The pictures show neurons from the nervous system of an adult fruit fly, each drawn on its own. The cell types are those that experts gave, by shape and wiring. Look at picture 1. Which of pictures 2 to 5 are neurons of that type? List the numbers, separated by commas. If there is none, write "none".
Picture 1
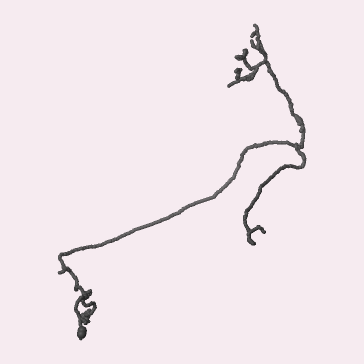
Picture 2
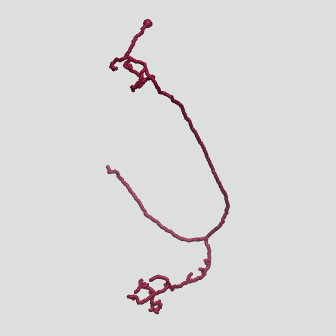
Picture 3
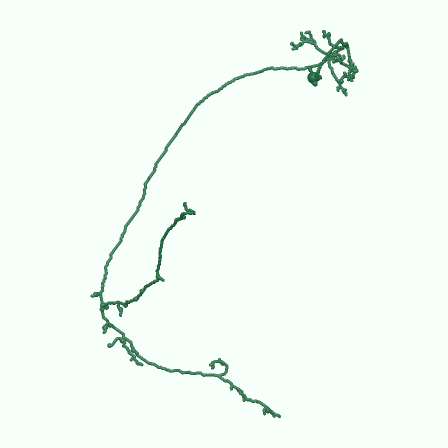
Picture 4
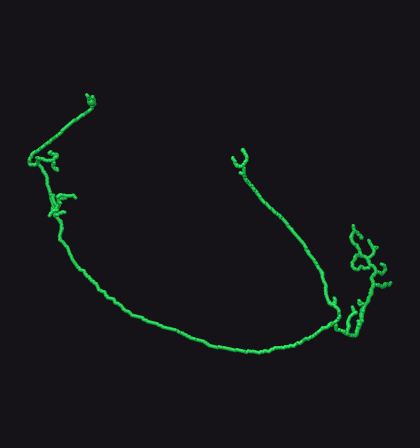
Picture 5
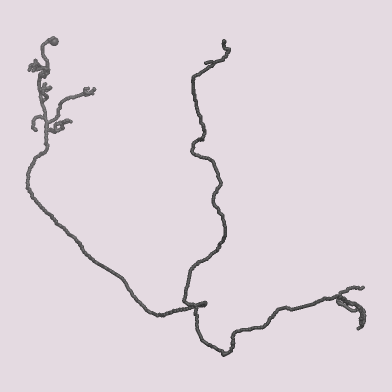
4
